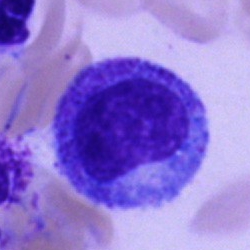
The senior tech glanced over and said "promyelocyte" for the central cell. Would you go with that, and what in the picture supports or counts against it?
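The cell has a round, smooth outline. Its cytoplasm stains blue and forms a rim that is widest at the lower right of the nucleus, where a paler zone lies against the nucleus. Pale non-nucleated red cells lie against its edges.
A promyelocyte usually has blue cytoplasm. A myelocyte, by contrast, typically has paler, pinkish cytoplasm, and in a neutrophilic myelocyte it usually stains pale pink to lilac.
The blue cytoplasm seen here therefore speaks for promyelocyte and against myelocyte. The name promyelocyte fits this cell.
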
